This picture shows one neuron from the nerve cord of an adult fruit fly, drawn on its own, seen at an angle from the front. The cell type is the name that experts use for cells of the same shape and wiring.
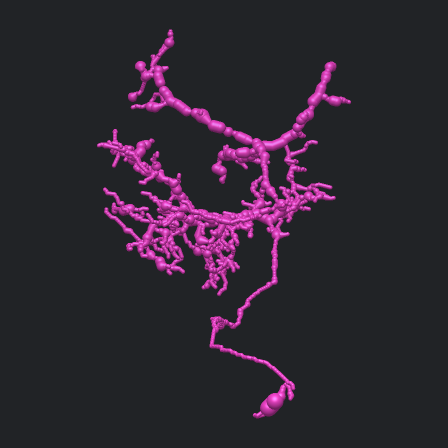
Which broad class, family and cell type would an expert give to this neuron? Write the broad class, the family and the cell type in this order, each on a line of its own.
nerve-cord intrinsic neuron
hemilineage 13B
IN13B054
